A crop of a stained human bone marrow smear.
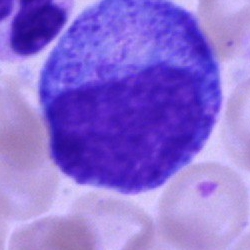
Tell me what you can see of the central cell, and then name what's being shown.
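A roughly round cell with a smooth outline. Its nucleus forms a single unlobed mass set in the lower part of the cell, so the blue cytoplasm lies on the upper side. The cell is a promyelocyte.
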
